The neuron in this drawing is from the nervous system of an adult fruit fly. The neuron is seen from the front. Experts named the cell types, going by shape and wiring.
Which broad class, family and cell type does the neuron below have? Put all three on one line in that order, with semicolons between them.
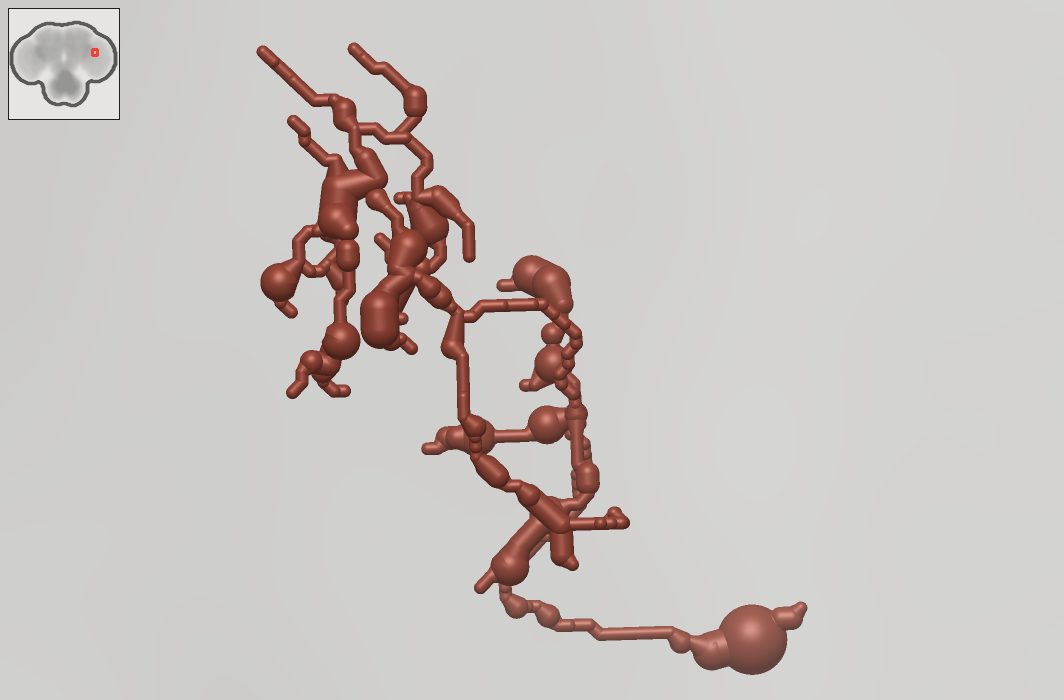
optic-lobe intrinsic neuron; T; T5b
